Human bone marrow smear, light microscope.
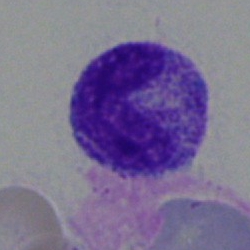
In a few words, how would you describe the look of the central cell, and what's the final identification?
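In this slightly blurred picture, the cell shows a round outline. Its chromatin is coarse, clumped into dark purple masses, and no vacuoles are seen. The cell is a band neutrophil.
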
